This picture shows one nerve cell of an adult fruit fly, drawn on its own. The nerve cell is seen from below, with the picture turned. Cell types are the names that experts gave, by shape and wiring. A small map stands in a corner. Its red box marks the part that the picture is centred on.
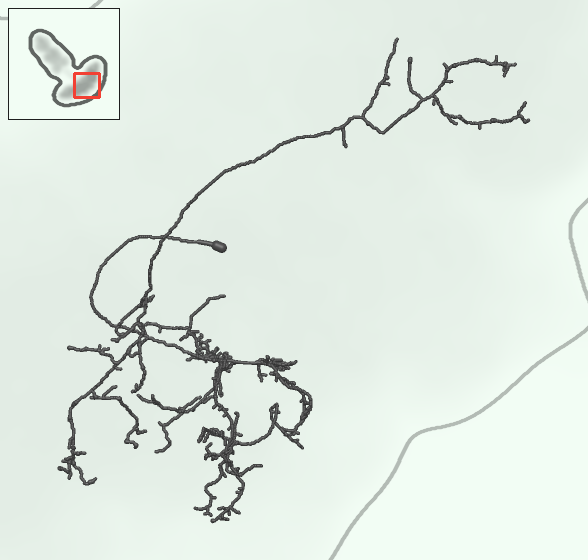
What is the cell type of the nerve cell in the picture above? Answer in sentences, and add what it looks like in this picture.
Its cell type is SMP448. This is a central-brain intrinsic neuron. It lies in the brain. Dozens of branch ends can be seen.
